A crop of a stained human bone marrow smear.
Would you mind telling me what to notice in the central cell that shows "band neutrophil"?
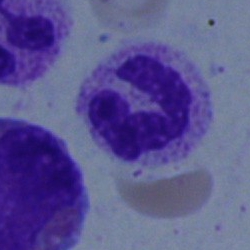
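The nucleus forms a thick, curved band bent around a pale central area.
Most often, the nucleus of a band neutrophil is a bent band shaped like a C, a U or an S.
The curved band seen here therefore fits a band neutrophil. Its chromatin is dark purple and coarsely clumped. A moderate amount of pale pinkish-lilac cytoplasm surrounds the nucleus, and fine purple granules are scattered through it.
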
